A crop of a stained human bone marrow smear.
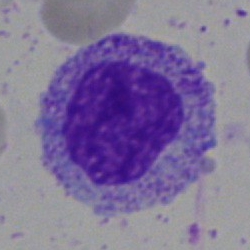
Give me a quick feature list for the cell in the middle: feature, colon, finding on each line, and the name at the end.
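Outline: round, its edge slightly irregular and fuzzy
Cytoplasm: a broad rim on every side of the nucleus
Background: pale bluish-grey between the granules
Granules: many, dark purple, crowding the cytoplasm
Name: myelocyte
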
